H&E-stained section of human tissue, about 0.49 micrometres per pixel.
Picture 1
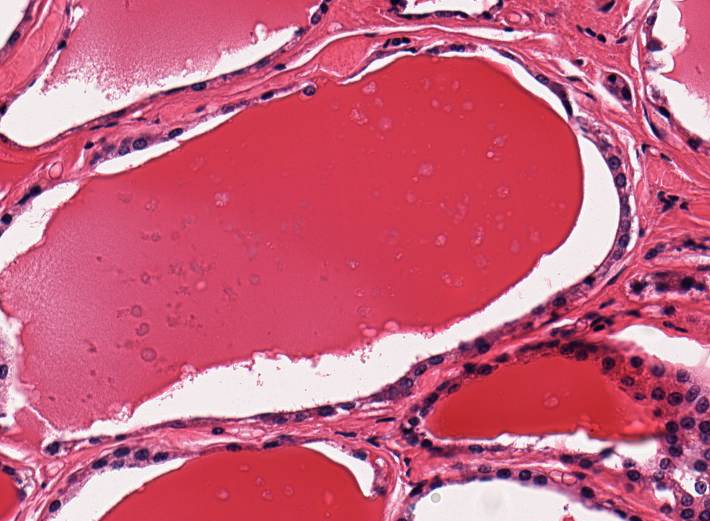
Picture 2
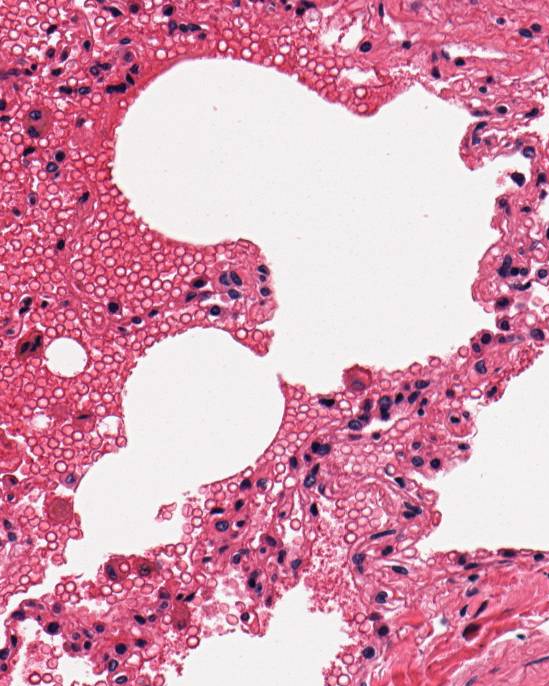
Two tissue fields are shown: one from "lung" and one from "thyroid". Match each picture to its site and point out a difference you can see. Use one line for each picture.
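Site of picture 1: thyroid. The field is made up of closed, rounded follicles of varying size, with the largest one occupying most of the centre.
Site of picture 2: lung. No glands or tubules are present anywhere in the field.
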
